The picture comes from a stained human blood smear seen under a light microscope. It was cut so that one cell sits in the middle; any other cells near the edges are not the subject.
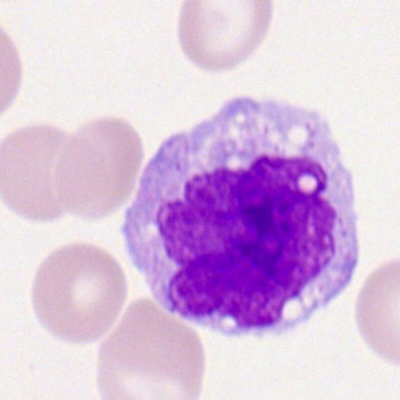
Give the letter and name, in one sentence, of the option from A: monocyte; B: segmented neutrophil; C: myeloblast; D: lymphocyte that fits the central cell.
The cell placed in the middle is a monocyte; option A is correct.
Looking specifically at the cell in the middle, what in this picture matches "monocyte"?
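The cell shown is a monocyte. Its outline is roughly round, with an edge that is slightly irregular and ruffled. The chromatin appears lacy and loosely clumped rather than dense and solid. A moderate rim of pale grey-blue cytoplasm surrounds the nucleus, and several small, round, clear vacuoles lie within that cytoplasm.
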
